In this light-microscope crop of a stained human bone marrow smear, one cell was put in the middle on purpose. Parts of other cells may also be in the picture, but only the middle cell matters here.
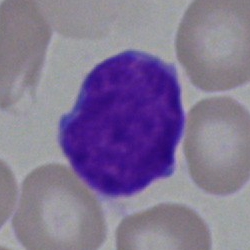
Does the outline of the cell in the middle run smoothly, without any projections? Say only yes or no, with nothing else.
No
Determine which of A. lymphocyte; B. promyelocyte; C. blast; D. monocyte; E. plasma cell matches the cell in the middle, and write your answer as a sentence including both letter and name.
Option C is the right choice, the central cell being a blast.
